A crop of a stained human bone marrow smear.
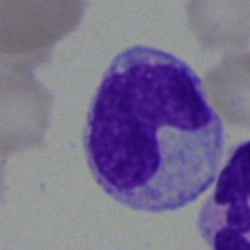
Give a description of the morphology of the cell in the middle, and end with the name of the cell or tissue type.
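Oval cell, smooth outline. Nucleus deeply indented on the right side, kidney-shaped. Cytoplasm pale greyish-blue, mostly at lower right, filling the nuclear indentation. Cell: band neutrophil.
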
